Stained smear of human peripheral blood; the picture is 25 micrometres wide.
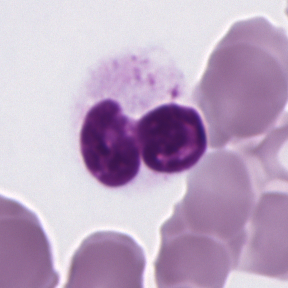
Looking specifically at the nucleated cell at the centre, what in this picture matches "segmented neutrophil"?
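At about 12 micrometres across, the size sits comfortably with a segmented neutrophil.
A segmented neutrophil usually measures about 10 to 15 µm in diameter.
The granules are the part that doesn't match so well: they're sparse, scattered and purple, and most of them lie in the cytoplasm above the nucleus.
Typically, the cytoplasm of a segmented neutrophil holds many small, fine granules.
Otherwise, the nucleus lies toward the bottom of the cell and fills about 60% of its area, with dark purple, densely clumped chromatin. The cytoplasm is very pale, almost colourless with a faint pink tinge.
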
